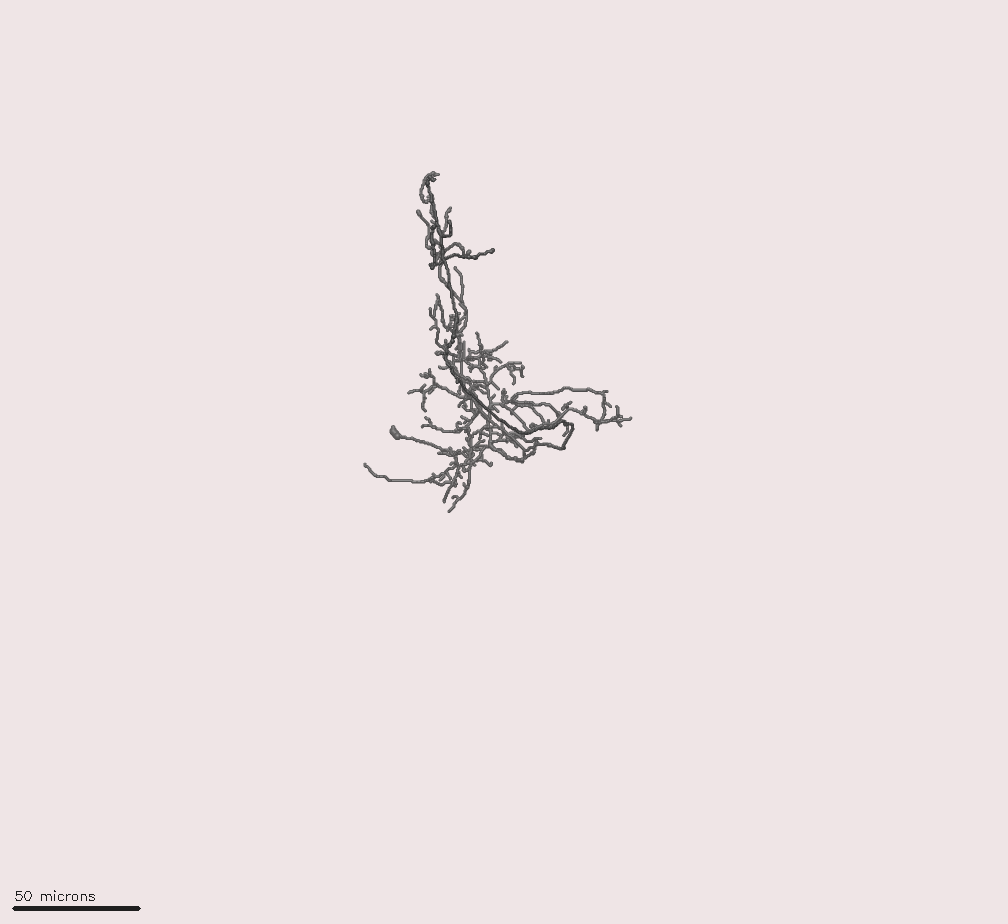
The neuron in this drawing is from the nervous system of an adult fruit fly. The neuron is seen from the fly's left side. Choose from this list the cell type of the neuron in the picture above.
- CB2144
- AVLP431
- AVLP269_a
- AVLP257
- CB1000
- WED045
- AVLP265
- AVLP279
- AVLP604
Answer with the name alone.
AVLP604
